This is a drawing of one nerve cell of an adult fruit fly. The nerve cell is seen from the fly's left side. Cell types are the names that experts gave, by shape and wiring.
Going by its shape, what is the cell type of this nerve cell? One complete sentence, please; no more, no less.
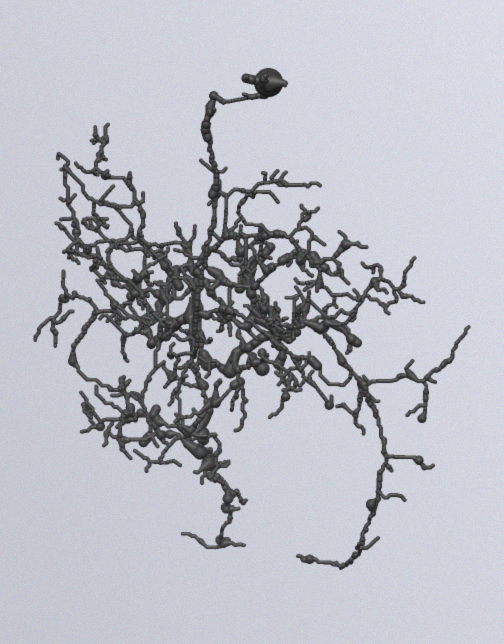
In the scheme of cell types, this nerve cell is GNG225.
